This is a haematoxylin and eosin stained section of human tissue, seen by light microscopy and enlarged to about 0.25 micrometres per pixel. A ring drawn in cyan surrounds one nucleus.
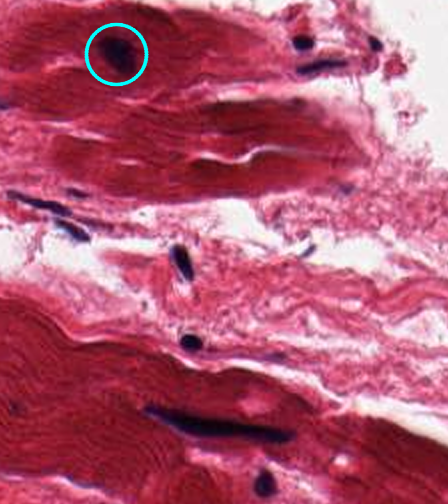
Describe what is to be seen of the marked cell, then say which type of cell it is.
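The nucleus sits inside the body of the fibre, away from its outer border, with cytoplasm on all sides. The cytoplasm is abundant and deep red, with faint streaks running lengthwise. The cell is part of a long band that runs roughly left to right, parallel to similar red bands below it. Type of cell: cardiomyocyte.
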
